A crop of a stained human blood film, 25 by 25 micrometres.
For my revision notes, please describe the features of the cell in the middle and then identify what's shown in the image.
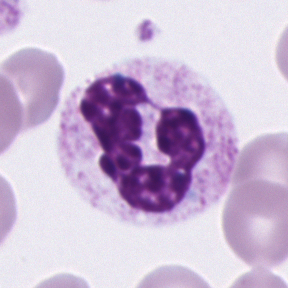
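Look first at the outline: it is round and smooth. The nucleus is split into three or more lobes set around a pale central space, and it shows no nucleoli. Fine pink-violet granules are scattered throughout the cytoplasm. This cell is a segmented neutrophil.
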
